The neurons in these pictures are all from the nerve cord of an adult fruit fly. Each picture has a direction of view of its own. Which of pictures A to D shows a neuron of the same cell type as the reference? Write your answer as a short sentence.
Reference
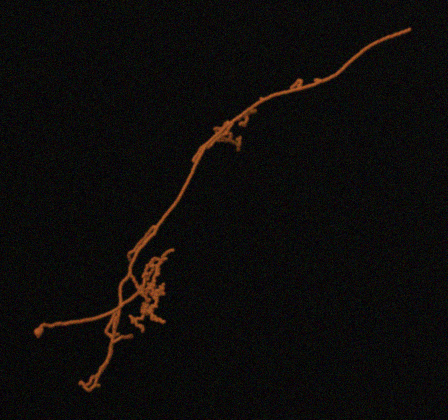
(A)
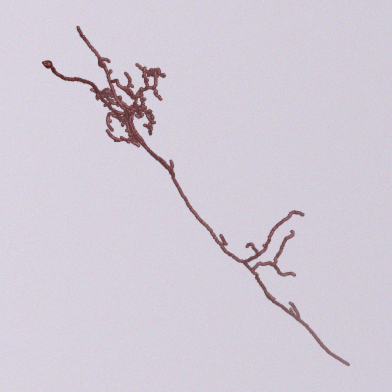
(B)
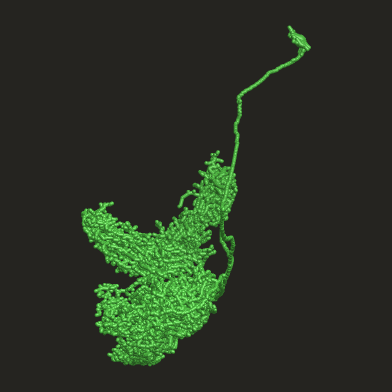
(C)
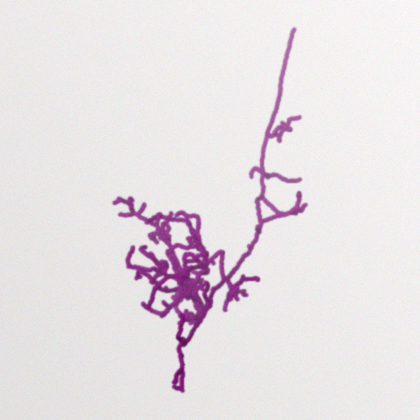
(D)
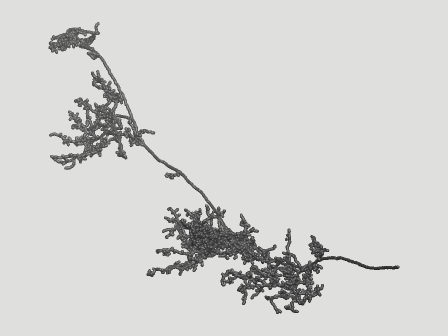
The neuron in picture A is of the same cell type.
